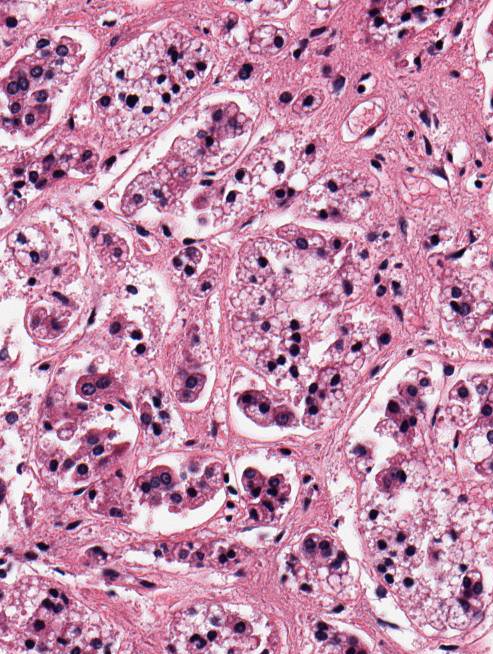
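Adrenal gland in a haematoxylin and eosin stained section. The nest cells have small, round, darkly stained nuclei, and many of them have pale cytoplasm filled with numerous small clear vacuoles. Septa separating the nests are pink collagenous bands containing scattered spindle-shaped nuclei. Adipocytes are absent from the field.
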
